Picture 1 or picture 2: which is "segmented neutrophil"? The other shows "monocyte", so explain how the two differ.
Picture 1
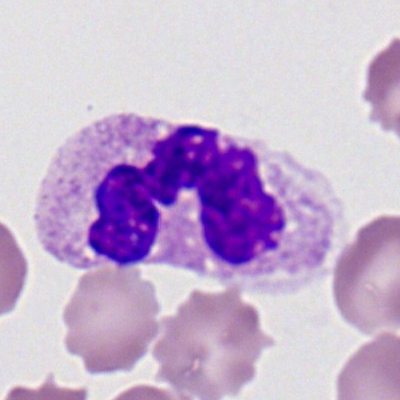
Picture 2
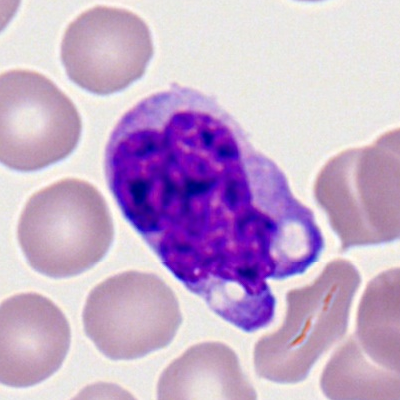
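Right, the segmented neutrophil is in the first picture and the monocyte in the second. Looking at the nuclei first, the neutrophil's is split into connected lobes arranged in an arch that opens downward.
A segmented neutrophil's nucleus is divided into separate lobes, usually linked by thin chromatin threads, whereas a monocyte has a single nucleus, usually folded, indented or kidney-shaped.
And the monocyte's nucleus here does have an irregular, folded outline, filling most of the cell. Chromatin next: dark purple and coarsely clumped in the neutrophil, while in the monocyte it gathers into dark patches with paler spaces between them. Then the cytoplasm, which in the neutrophil is plentiful, pale pinkish-lilac and evenly sprinkled with fine lilac granules, whereas the monocyte shows no distinct granules and its band of cytoplasm is wider on the right side than on the left.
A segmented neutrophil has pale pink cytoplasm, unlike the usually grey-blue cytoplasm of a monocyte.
Finally the outlines: the neutrophil is oval, wider from side to side than from top to bottom, with a smooth edge and no projections, but the monocyte's outline is irregular rather than smoothly round.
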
